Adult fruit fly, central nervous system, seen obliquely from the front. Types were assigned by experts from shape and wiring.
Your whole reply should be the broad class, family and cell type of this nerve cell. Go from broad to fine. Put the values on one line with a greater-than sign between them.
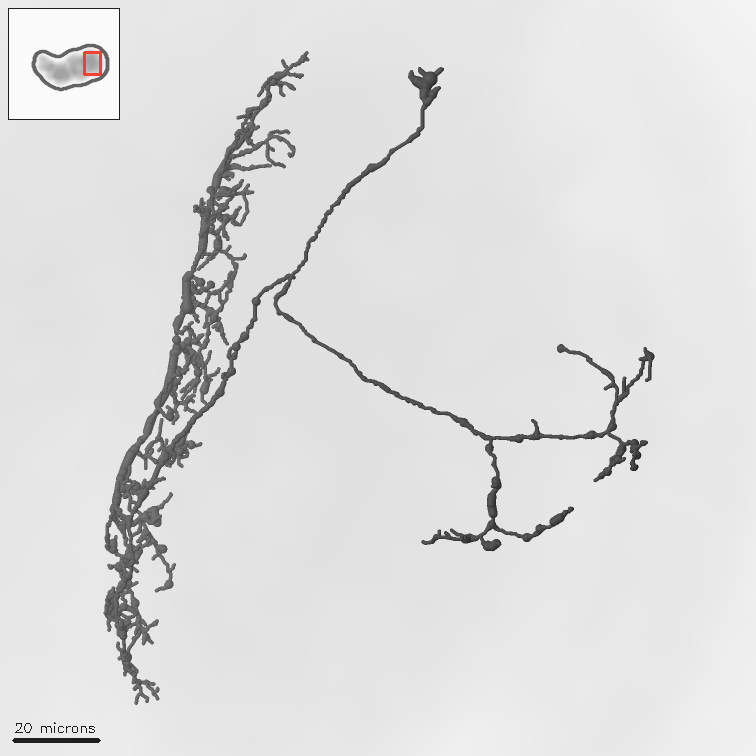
visual projection neuron > LT > LT80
